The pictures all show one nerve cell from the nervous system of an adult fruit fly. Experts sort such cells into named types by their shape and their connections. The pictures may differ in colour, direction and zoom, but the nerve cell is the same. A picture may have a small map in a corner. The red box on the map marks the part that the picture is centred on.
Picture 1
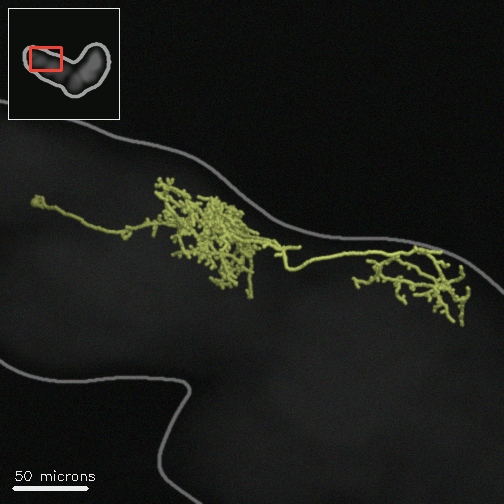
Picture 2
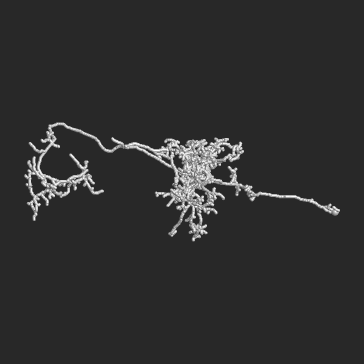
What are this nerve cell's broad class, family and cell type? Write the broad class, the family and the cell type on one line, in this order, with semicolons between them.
nerve-cord intrinsic neuron; hemilineage 03A; IN03A011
